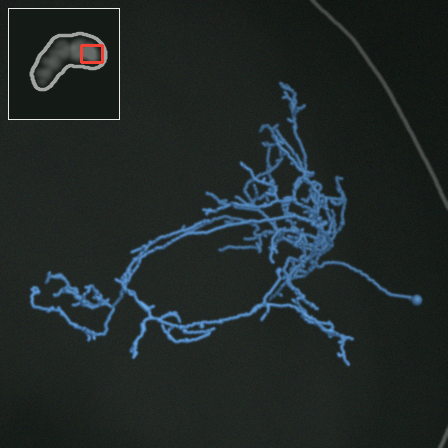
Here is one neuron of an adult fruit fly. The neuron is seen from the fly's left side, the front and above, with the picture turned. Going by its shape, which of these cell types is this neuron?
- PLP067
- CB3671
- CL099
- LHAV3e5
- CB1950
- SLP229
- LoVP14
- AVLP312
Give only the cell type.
AVLP312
